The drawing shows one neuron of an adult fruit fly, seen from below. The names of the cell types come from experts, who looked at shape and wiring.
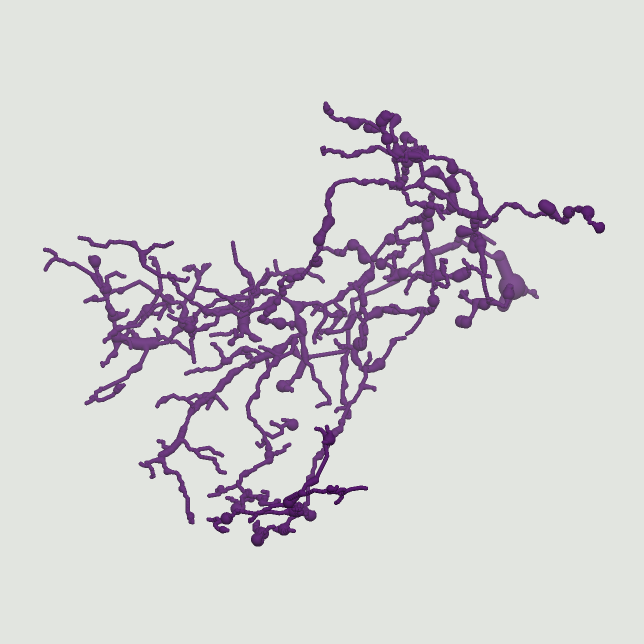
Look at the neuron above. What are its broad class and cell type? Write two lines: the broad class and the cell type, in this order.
nerve-cord intrinsic neuron
INXXX374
